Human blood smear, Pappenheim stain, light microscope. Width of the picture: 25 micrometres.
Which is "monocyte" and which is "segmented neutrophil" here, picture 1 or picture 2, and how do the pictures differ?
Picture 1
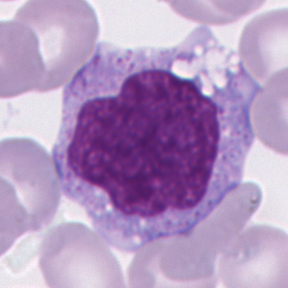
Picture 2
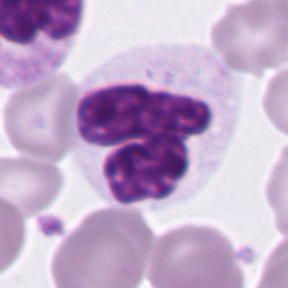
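Picture 1 shows a monocyte; picture 2 shows a segmented neutrophil. First, the nucleus: in picture 1 it is a single mass about 13 micrometres across, with a scalloped edge and shallow notches. Second, the chromatin: mottled in picture 1, with small darker clumps between paler gaps, and coarsely clumped in picture 2. Third, the cytoplasm: in picture 1 it is dusted with very fine, faint purplish granules, while in picture 2 it is pale lilac and holds fine granules. Fourth, vacuoles: a cluster of clear ones lies in the upper-right part of the cytoplasm in picture 1. Last, the outline: the cell in picture 2 is round and smooth.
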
